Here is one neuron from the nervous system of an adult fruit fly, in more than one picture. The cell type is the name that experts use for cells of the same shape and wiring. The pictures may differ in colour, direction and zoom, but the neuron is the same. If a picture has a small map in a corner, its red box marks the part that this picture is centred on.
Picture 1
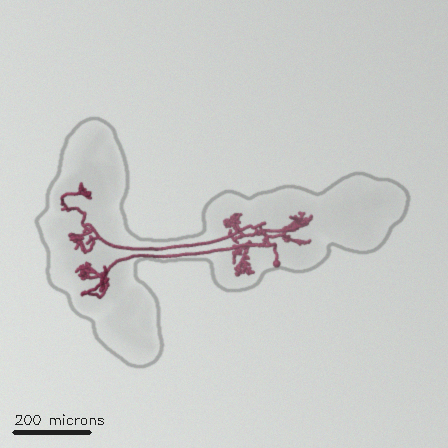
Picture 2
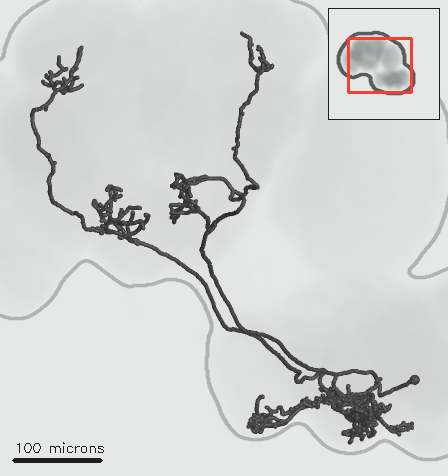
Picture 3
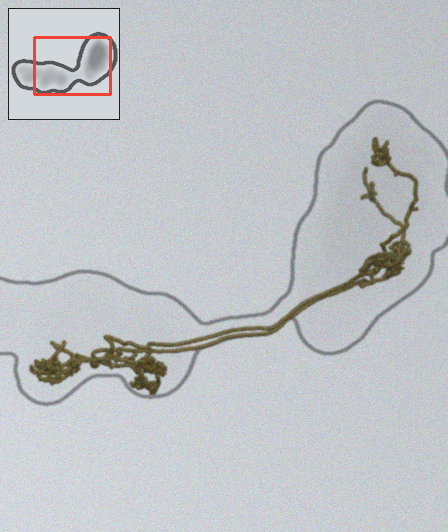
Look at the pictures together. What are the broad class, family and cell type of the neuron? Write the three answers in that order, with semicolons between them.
ascending neuron; hemilineage 09B; AN09B031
